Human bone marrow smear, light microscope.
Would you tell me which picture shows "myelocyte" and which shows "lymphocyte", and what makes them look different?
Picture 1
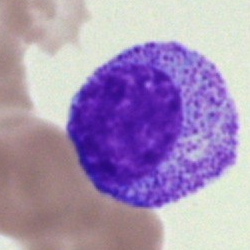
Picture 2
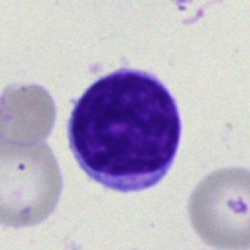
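The myelocyte is in picture 1, the lymphocyte in picture 2. Both cells have round, smooth outlines, the lymphocyte's without surface projections. In the myelocyte the cytoplasm forms a broad crescent on the right side, pale lilac-blue between numerous purple granules scattered throughout.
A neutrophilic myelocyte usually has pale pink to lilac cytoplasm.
In the lymphocyte the cytoplasm is a thin crescent, seen mainly along the lower edge, with neither granules nor vacuoles.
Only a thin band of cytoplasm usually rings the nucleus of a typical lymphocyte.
The myelocyte's nucleus lies off-centre toward the left, its chromatin dark purple and somewhat clumped, with paler patches between. The lymphocyte's chromatin stains deep purple and looks dense and coarsely mottled.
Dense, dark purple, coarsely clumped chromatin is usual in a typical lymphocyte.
Red cells lie to the left and lower right of the lymphocyte without touching it.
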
